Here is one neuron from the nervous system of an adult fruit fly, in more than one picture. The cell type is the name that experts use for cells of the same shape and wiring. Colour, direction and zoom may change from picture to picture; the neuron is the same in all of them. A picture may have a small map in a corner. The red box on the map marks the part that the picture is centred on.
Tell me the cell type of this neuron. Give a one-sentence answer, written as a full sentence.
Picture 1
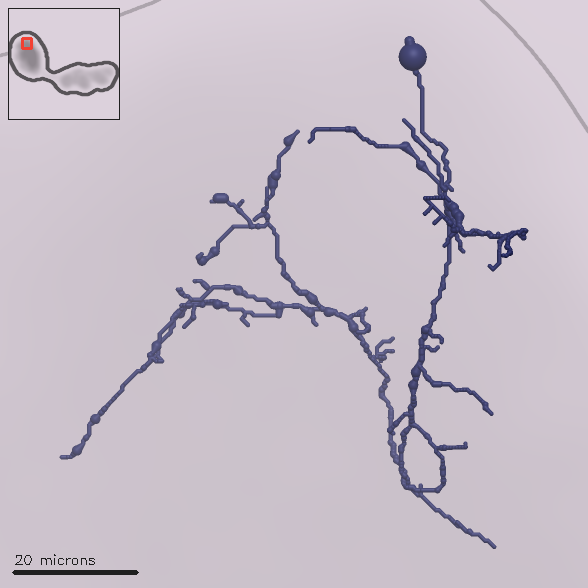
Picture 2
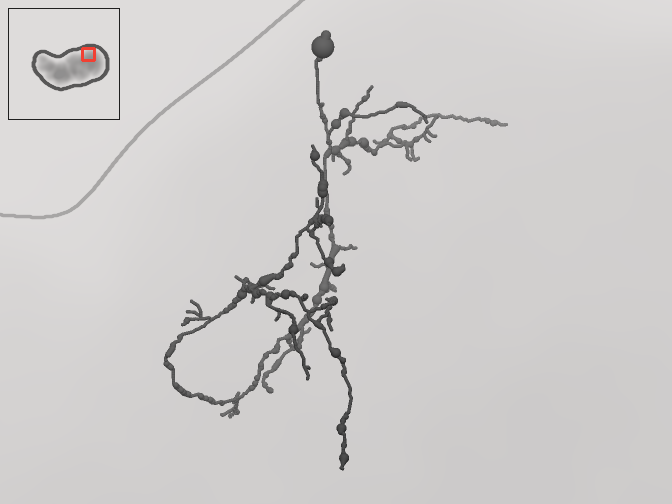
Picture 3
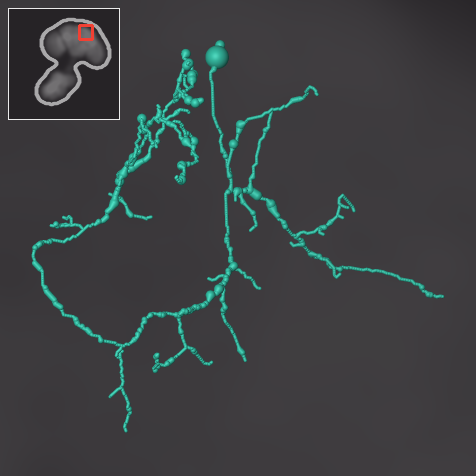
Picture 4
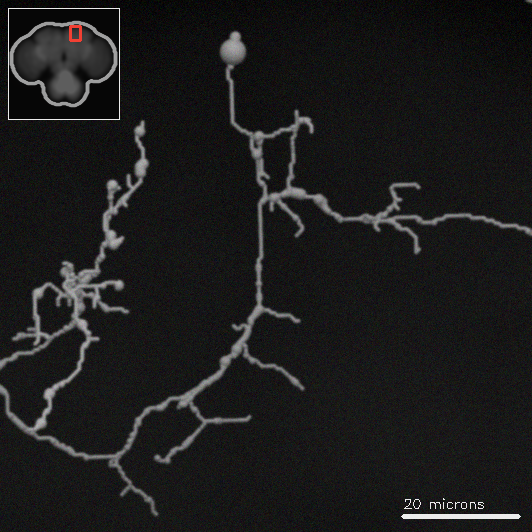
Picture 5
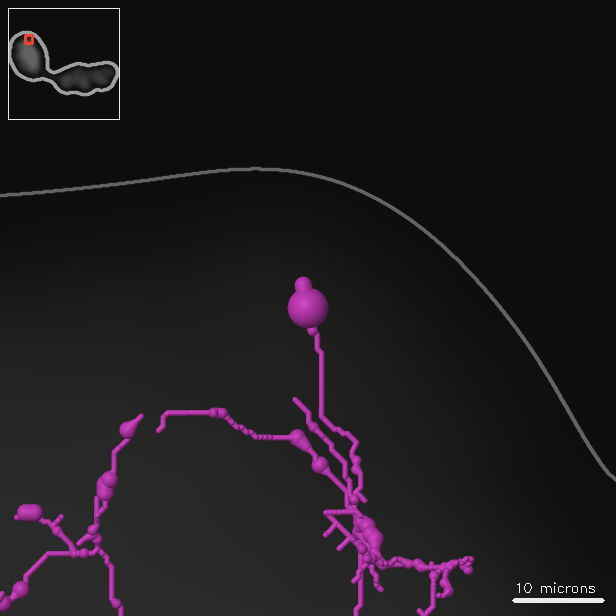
What this neuron is, by cell type, is CB2638.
